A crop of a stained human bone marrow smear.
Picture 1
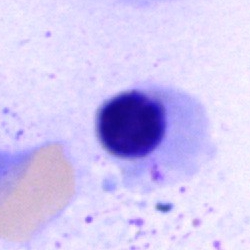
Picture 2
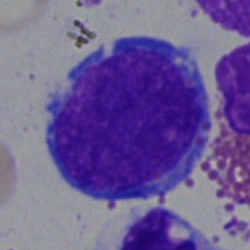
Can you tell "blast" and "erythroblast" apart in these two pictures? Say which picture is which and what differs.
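The first picture shows an erythroblast, and the second shows a blast. Start with the chromatin: in picture 1 it is dense and stains dark purple almost evenly, while in picture 2 it is finely stippled, without large dark clumps.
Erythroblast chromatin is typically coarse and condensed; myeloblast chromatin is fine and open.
In picture 1, no nucleoli can be seen.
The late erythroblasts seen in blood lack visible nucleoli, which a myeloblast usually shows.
Now the cytoplasm: in picture 1 most of it lies to the right of the nucleus, while in picture 2 it forms only a thin, deep blue rim around the nucleus.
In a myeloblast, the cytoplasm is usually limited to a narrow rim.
The outlines differ too: irregular in picture 1, roughly round in picture 2 with a ragged, frayed edge at the upper left. Neither cell shows granules in its cytoplasm.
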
